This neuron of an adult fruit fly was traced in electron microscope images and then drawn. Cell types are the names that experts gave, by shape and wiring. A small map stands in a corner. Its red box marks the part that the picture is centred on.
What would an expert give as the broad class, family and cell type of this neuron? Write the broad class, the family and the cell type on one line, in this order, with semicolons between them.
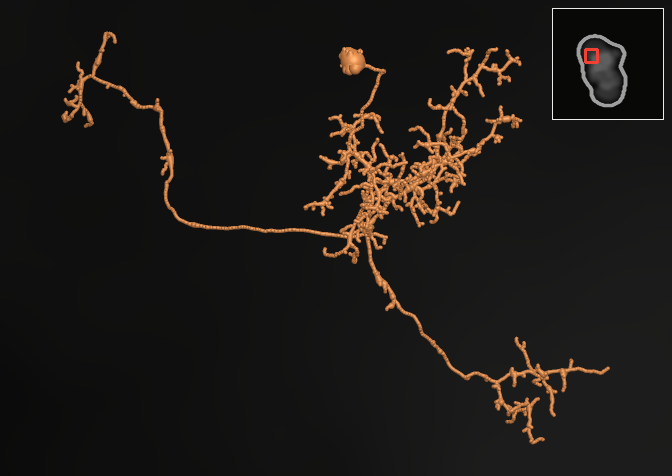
optic-lobe intrinsic neuron; Y; Y12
